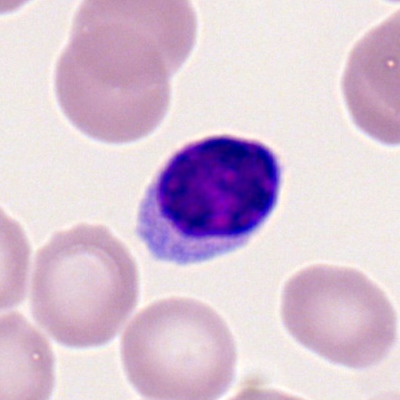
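Lymphocyte in the middle of the stained blood smear, with a smooth oval outline. Its chromatin is dense, dark purple and coarsely clumped. Not much cytoplasm here: a scant pale blue, showing mainly as a crescent on the lower-left side of the nucleus.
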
